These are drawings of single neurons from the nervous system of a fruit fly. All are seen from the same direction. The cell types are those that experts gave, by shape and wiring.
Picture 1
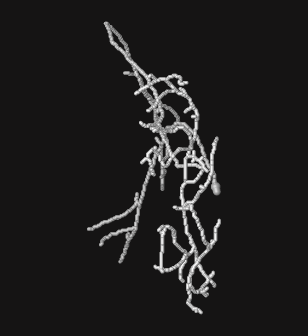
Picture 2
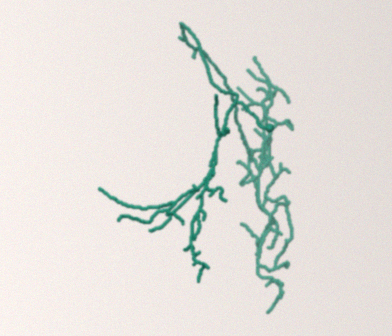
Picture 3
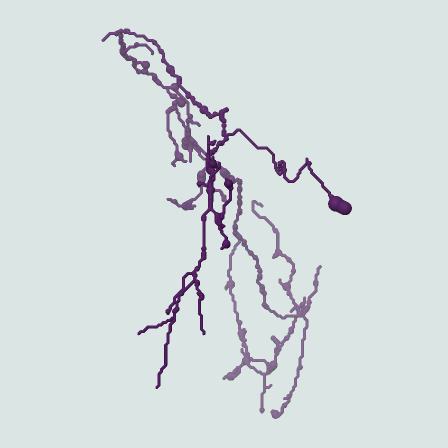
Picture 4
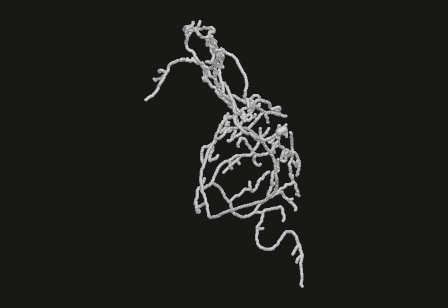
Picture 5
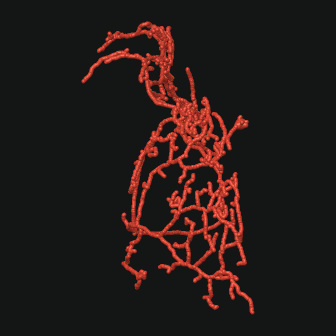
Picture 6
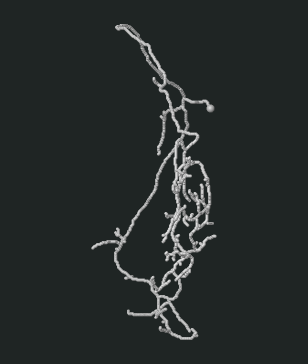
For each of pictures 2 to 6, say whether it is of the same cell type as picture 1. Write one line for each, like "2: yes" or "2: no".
2: yes
3: yes
4: no
5: no
6: yes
